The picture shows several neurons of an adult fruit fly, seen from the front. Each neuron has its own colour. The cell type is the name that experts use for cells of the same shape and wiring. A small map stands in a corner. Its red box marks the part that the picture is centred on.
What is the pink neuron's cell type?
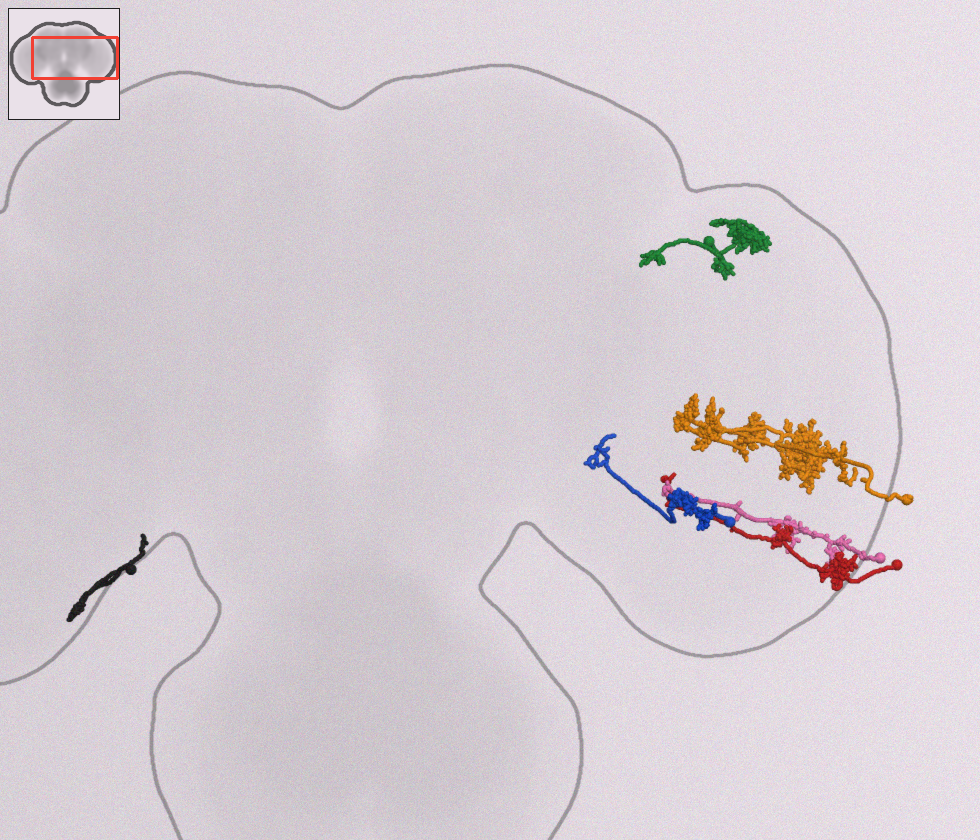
TmY18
